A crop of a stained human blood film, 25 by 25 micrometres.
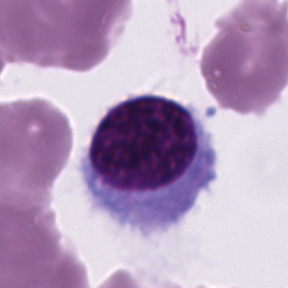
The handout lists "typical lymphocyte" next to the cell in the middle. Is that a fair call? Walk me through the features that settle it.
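Typical lymphocyte does not fit; this cell is a hairy cell.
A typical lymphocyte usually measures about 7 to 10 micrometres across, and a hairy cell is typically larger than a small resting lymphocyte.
At about 12 micrometres across, this cell lies above that range, which counts against typical lymphocyte and for hairy cell. The edge of the cytoplasm is ragged, with fine short projections along its lower border.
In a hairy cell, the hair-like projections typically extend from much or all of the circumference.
Here they are seen along the lower border. The nucleus is a smooth oval about 10 by 8 micrometres, without indentation or visible nucleoli; it lies toward the top and fills about 60% of the cell's area. No distinct coloured granules appear in the cytoplasm, and none of the surrounding red cells touches the cell.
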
